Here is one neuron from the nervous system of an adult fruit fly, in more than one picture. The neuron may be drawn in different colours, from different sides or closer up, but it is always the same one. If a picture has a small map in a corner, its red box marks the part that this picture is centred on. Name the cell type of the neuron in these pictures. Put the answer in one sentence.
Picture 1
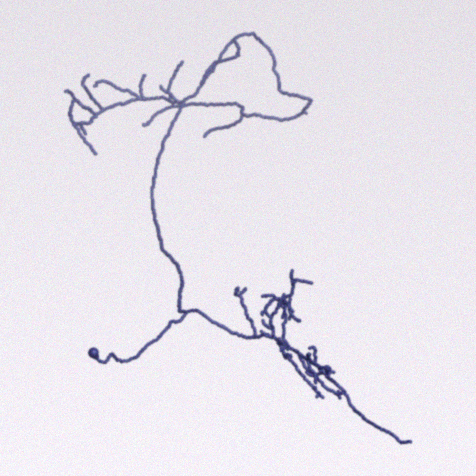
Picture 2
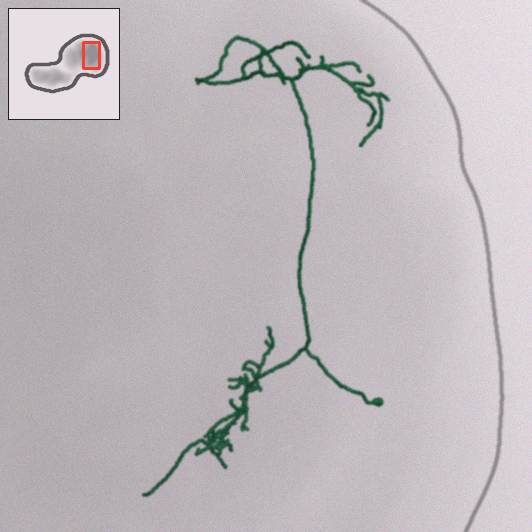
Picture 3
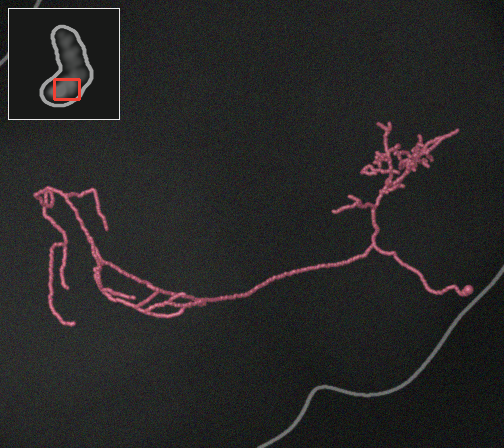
The cell type is CB4081.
